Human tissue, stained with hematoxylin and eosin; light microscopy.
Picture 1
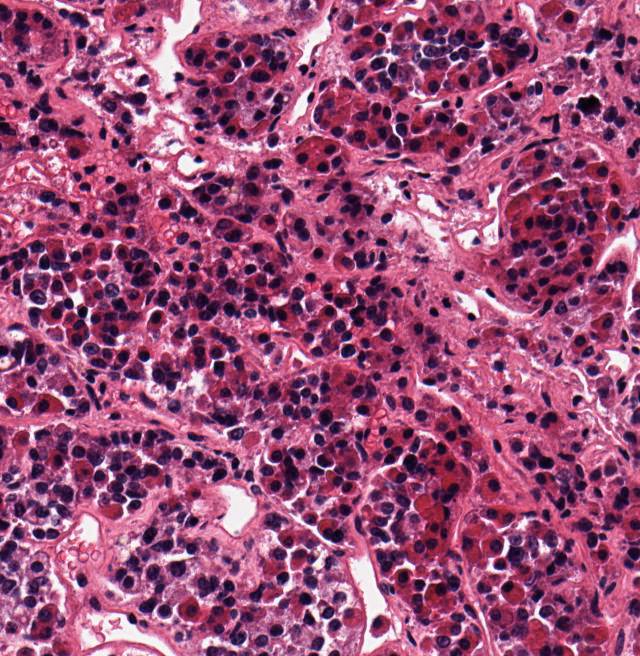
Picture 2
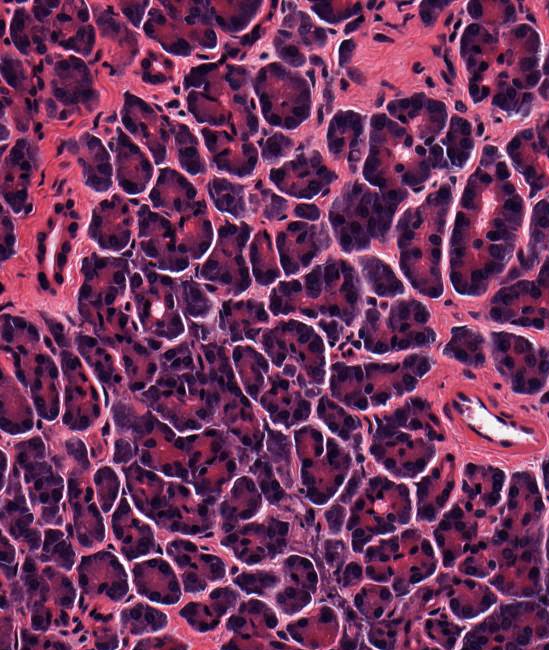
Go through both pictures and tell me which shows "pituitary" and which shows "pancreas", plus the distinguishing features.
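To my eye, picture 1 is pituitary and picture 2 is pancreas. In picture 1 I notice polygonal cells, each with one small, round, dark nucleus of fairly uniform size. Their cytoplasm varies from deep red to pale or faintly purple, often side by side in one nest, and the deep red cells cluster most obviously at upper right and lower right. Picture 2, by contrast, is packed with rounded acini, their round dark nuclei toward the outer edge and their cytoplasm a deep purplish red rather than pale.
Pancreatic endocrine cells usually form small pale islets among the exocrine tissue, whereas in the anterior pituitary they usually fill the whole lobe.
Pink fibrous bands cross picture 2 at its upper left and upper right.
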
